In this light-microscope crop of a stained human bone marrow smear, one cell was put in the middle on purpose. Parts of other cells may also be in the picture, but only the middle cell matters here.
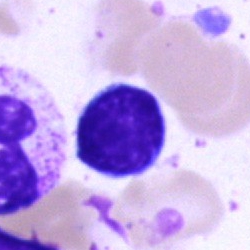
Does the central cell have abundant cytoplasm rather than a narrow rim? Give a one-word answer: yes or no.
No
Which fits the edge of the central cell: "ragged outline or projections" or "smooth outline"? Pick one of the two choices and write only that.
Smooth outline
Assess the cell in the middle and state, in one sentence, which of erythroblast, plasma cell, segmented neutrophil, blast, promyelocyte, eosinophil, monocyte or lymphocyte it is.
The cell under consideration, at the middle of the crop, is a lymphocyte.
